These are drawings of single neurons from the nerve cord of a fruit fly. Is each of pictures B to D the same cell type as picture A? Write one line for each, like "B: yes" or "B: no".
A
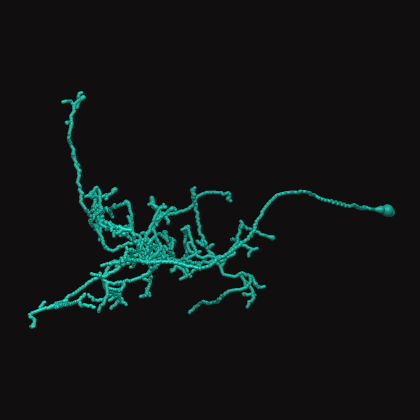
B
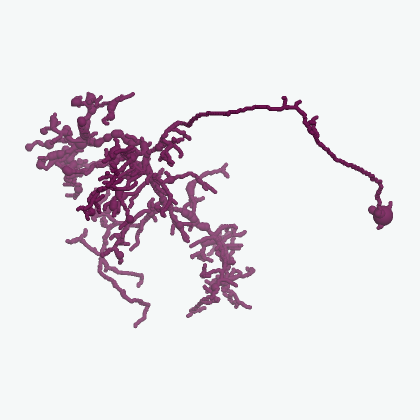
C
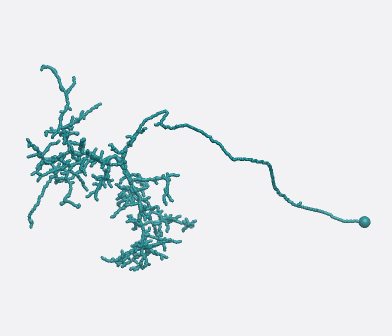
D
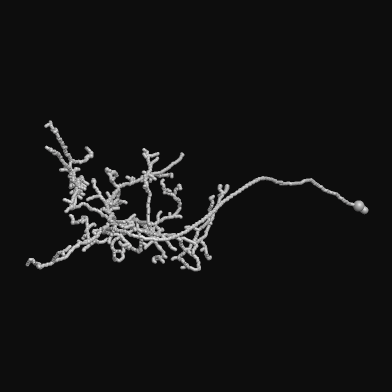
B: no
C: no
D: yes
